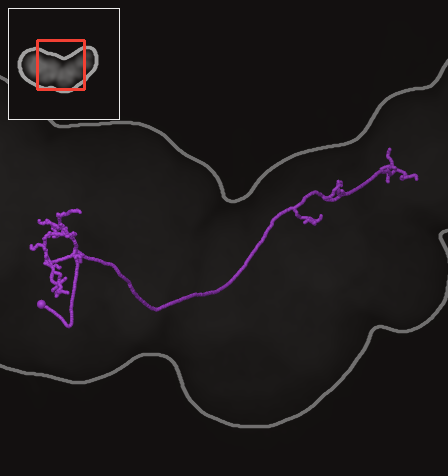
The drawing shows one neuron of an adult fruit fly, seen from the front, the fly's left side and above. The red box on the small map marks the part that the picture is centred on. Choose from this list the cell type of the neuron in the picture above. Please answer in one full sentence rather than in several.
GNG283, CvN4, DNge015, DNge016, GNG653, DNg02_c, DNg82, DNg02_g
As its cell type, this neuron has DNg02_c.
